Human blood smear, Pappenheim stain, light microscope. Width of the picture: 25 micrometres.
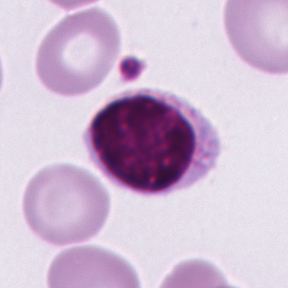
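Large granular lymphocyte: the cell is about 12 by 9 micrometres, and its round to oval nucleus, about 9 micrometres across, fills about 70% of the cell's area. You'll notice the nucleus sits off-centre toward the left, with no indentation or lobes, and its chromatin is dark purple and coarsely clumped. The cytoplasm makes a wider crescent on the right but only a thin rim on the left.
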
